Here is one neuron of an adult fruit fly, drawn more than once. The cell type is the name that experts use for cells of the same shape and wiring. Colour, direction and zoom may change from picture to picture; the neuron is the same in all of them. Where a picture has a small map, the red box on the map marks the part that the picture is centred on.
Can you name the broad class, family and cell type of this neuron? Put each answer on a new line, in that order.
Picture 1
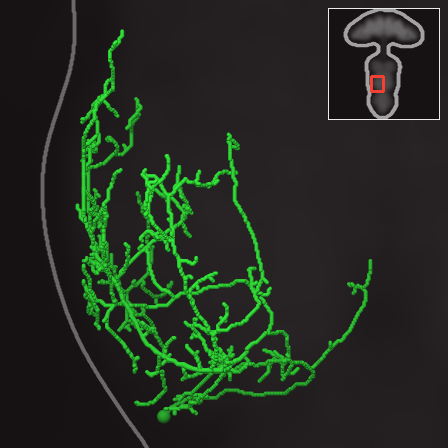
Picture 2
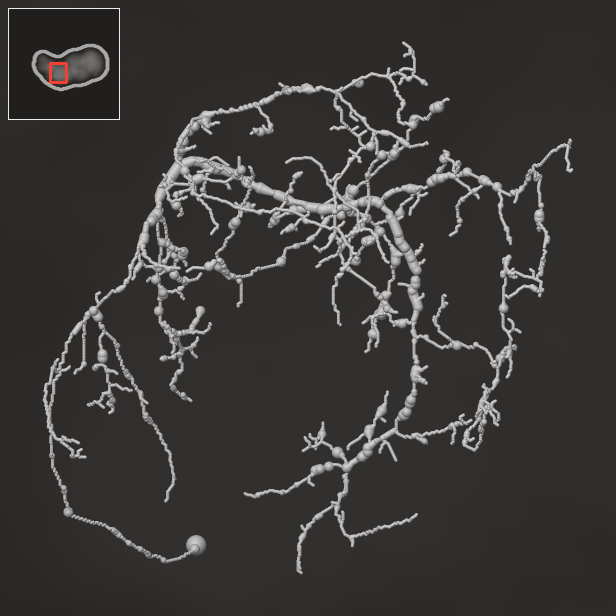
nerve-cord intrinsic neuron
hemilineage 04B
IN04B074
